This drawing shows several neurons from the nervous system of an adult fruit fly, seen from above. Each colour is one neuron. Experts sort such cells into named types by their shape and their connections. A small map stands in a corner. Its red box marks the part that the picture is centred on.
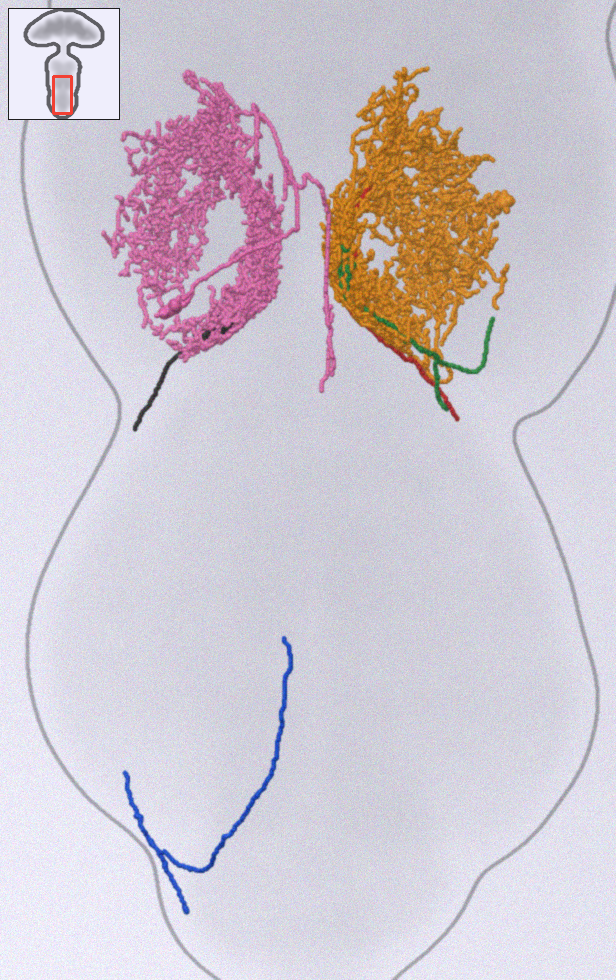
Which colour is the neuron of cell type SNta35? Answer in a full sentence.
The colour is green.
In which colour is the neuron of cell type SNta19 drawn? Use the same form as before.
The colour is red.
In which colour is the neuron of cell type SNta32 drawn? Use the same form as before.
The colour is blue.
